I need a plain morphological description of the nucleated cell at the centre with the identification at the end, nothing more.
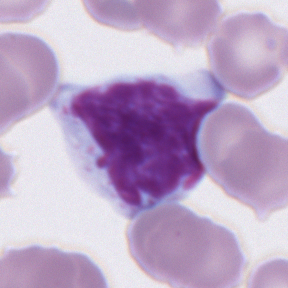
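Its outline is angular, close to a triangle. Very pale, almost colourless cytoplasm with a faint bluish-grey tint is broadest to the left of the nucleus, where a few small reddish-purple granules lie. This is a typical lymphocyte.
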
